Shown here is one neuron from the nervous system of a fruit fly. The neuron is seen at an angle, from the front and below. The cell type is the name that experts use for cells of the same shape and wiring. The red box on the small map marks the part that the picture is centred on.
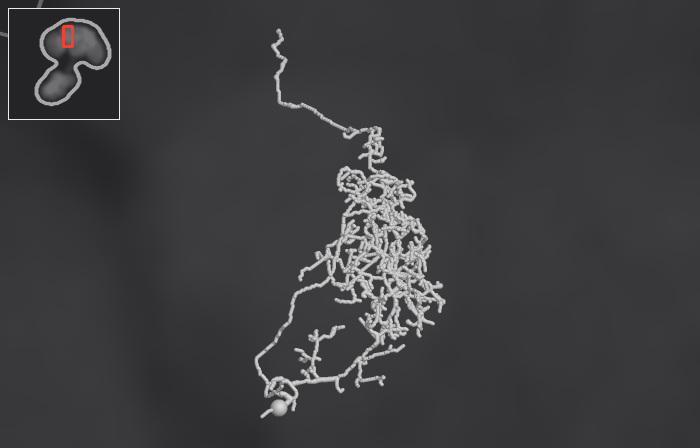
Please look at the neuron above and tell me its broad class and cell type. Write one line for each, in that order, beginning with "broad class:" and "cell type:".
broad class: central-brain intrinsic neuron
cell type: AVLP344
